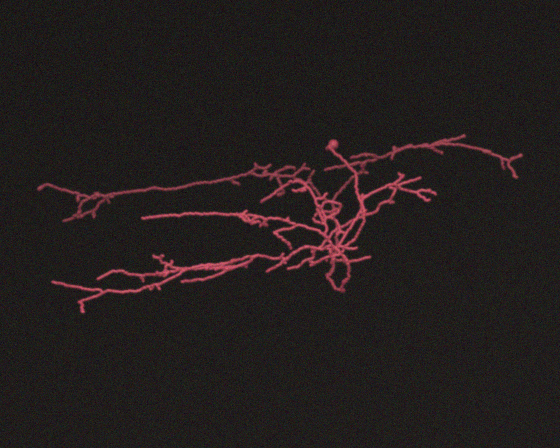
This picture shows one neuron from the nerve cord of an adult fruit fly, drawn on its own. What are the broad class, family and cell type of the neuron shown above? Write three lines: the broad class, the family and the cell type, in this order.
nerve-cord intrinsic neuron
hemilineage 19B
IN19B087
